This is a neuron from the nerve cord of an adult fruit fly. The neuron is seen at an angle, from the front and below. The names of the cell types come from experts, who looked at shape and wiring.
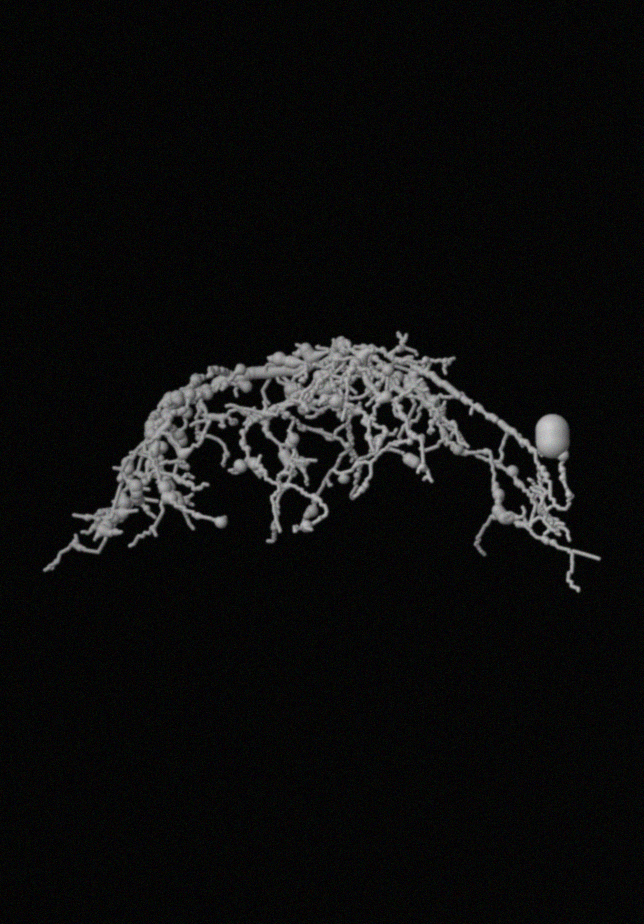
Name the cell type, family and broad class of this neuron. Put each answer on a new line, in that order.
IN08A030
hemilineage 08A
nerve-cord intrinsic neuron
